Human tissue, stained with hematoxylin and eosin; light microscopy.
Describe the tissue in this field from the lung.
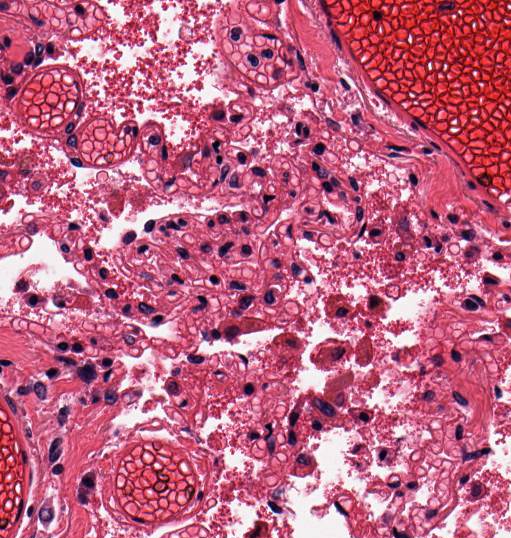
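I notice free red blood cells scattered through the tissue spaces over most of the field. Up in the right corner, a large vessel packed with red blood cells takes over, and bands of pink fibrous tissue run along its wall. I find no fat cells anywhere in the field.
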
